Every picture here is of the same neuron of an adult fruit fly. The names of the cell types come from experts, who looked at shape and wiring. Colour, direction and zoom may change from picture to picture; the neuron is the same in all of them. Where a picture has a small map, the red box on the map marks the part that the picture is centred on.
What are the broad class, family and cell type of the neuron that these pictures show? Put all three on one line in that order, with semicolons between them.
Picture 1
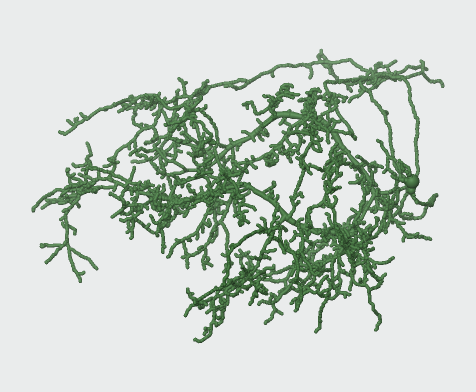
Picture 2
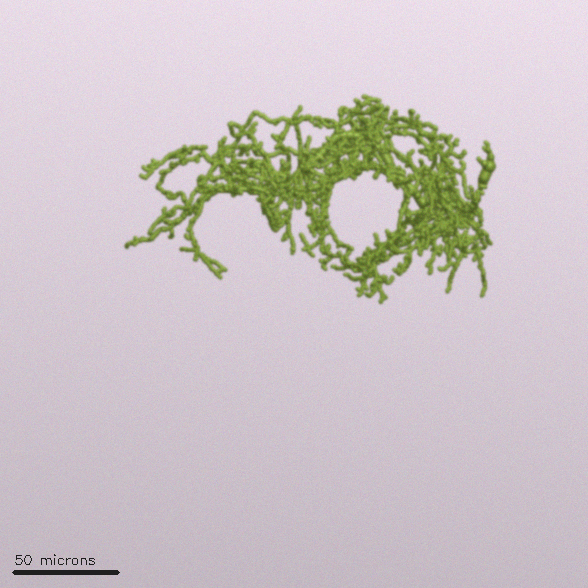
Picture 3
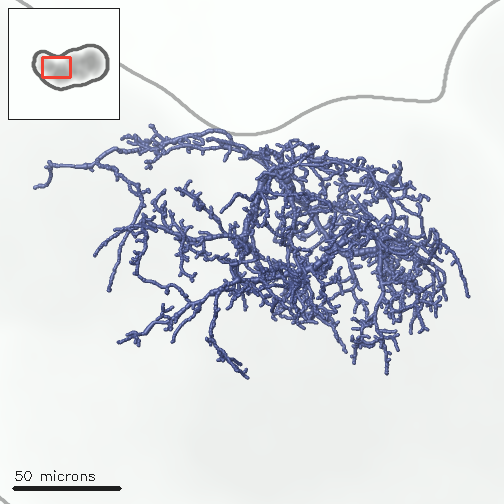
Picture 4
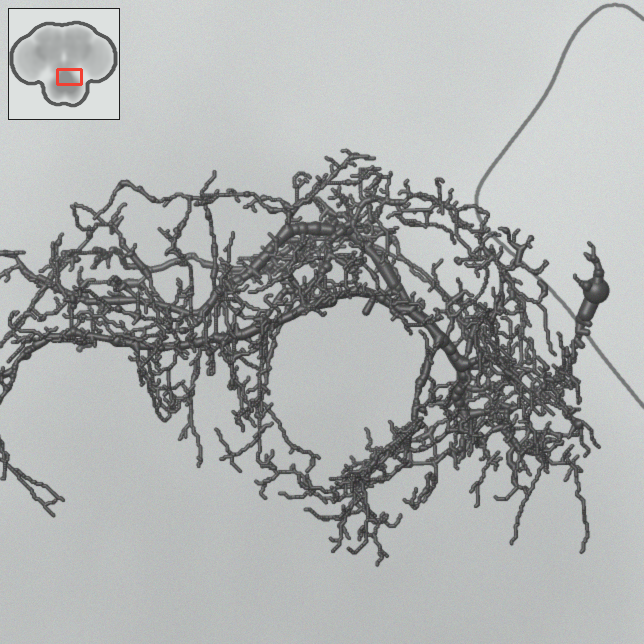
nerve-cord intrinsic neuron; hemilineage 19B; IN19B008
